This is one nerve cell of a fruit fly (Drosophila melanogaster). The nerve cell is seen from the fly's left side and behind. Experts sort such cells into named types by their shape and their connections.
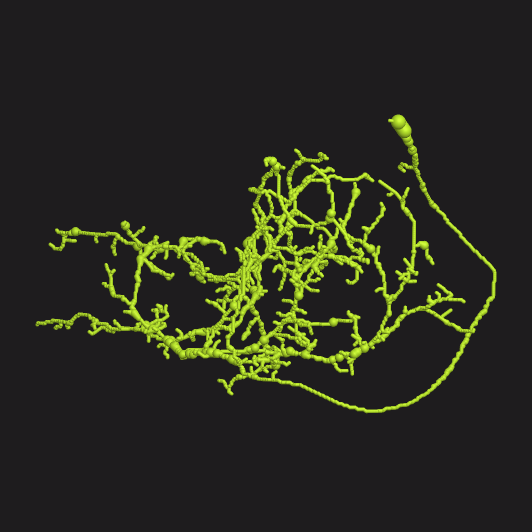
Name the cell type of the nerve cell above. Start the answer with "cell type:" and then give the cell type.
cell type: IN11A031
